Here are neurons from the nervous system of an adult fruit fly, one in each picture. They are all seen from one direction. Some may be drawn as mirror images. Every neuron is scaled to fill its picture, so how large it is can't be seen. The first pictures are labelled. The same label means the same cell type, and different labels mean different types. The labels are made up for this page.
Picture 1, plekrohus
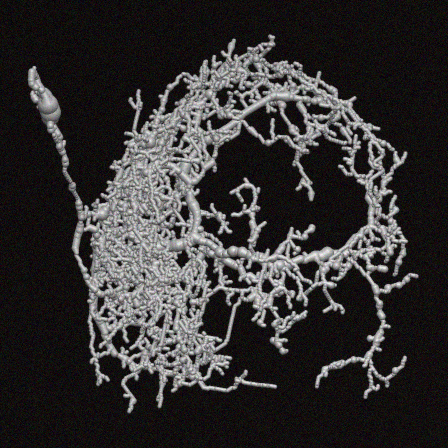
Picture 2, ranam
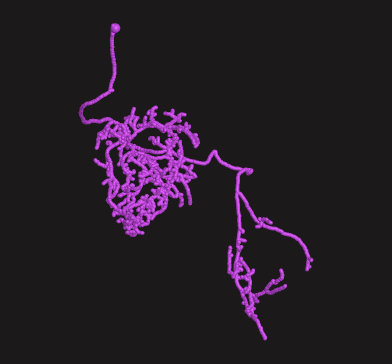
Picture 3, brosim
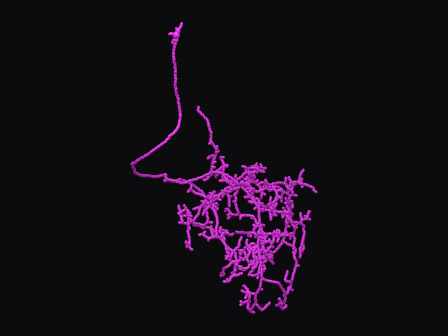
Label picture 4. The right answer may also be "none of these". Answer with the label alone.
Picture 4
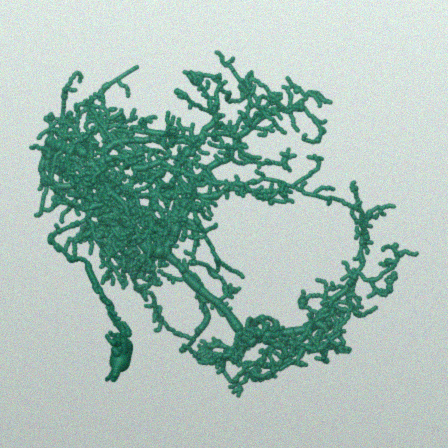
plekrohus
